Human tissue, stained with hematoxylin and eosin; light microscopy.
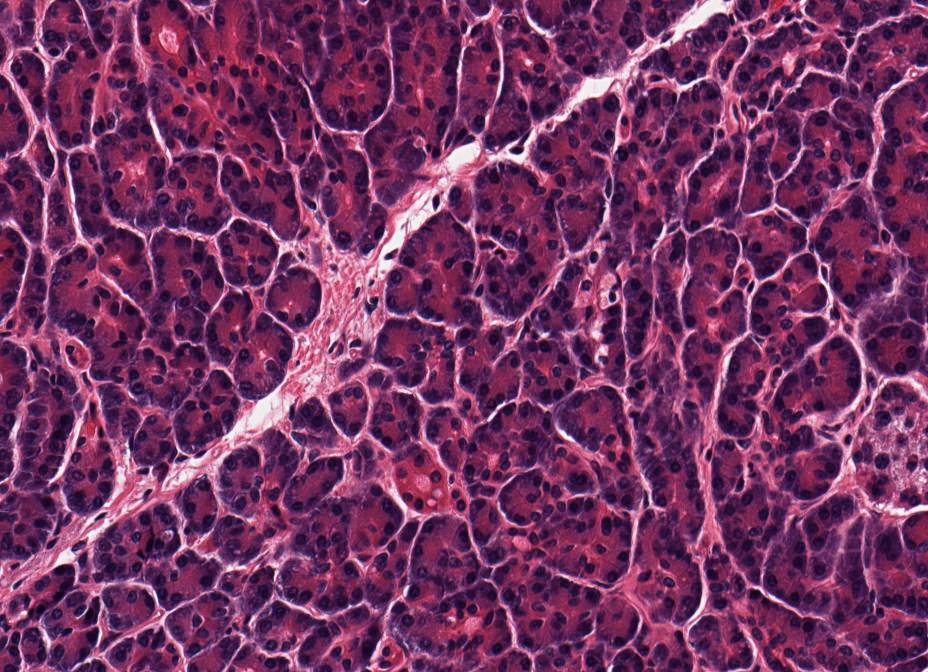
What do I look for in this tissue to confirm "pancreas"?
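This tissue is pancreas.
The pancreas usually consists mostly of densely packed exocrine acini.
In keeping with this, the acini here have tiny, inconspicuous lumens, with no wide open spaces inside them. Each acinar cell has a single small, round, darkly stained nucleus. One thin band of pale pink fibrous stroma crosses the field diagonally, from lower left to upper right. No fat cells are present anywhere in the field.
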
